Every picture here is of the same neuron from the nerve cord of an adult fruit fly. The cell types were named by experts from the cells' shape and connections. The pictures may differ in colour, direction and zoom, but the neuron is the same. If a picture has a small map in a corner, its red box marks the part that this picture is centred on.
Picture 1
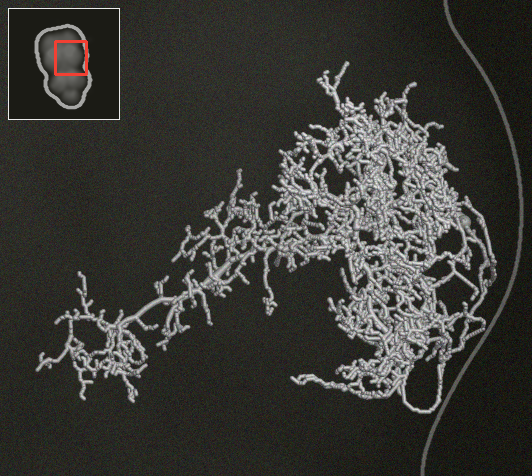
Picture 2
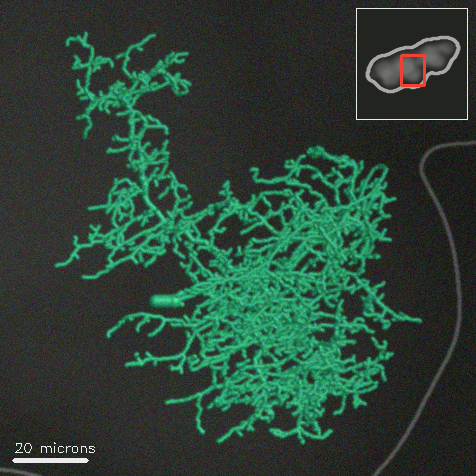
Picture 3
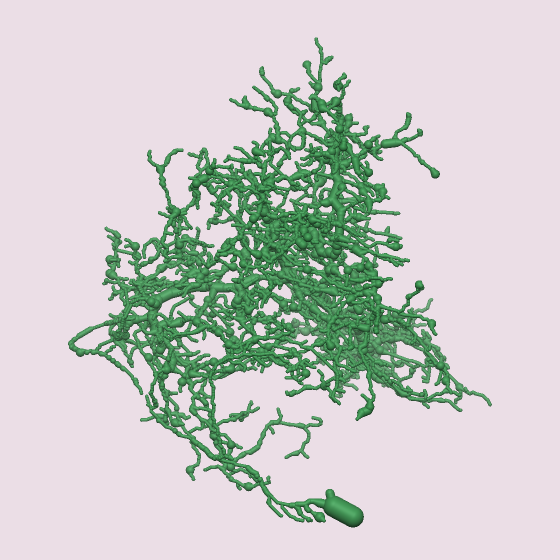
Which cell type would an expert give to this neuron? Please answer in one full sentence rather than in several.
This neuron counts as a member of the cell type IN19A024.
